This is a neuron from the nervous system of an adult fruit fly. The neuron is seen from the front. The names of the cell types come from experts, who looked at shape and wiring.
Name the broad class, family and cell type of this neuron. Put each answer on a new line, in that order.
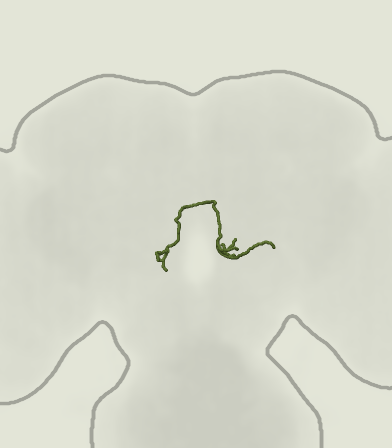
sensory neuron entering the brain
class olfactory
ORN_VA2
